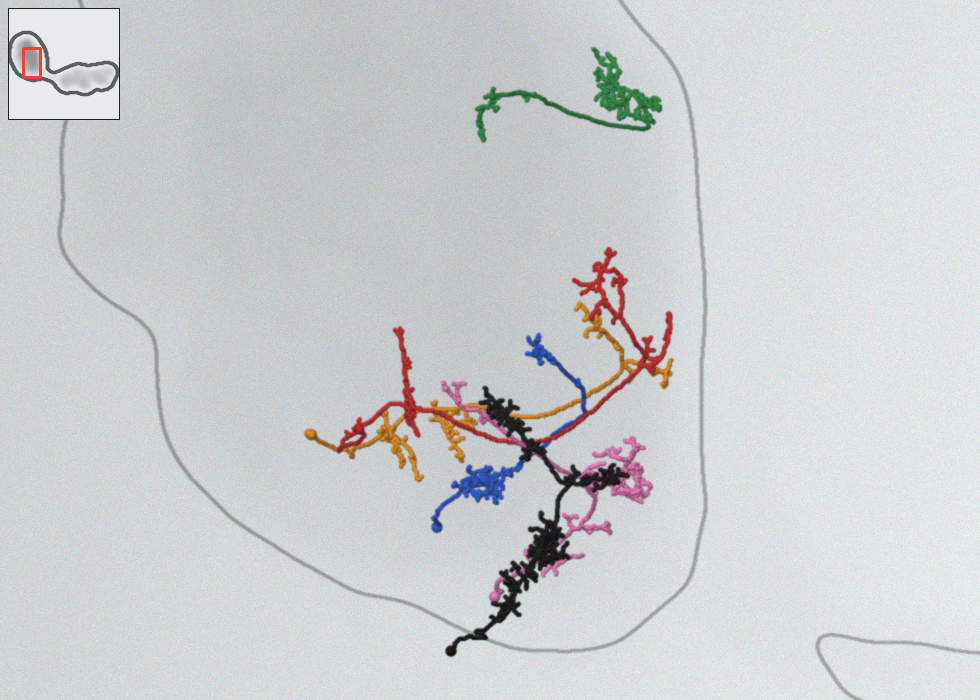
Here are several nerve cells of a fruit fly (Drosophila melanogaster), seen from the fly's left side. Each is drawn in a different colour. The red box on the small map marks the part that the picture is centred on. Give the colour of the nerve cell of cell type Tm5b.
blue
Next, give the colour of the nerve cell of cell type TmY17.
red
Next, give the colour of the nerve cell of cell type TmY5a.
black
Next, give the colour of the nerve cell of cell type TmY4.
pink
